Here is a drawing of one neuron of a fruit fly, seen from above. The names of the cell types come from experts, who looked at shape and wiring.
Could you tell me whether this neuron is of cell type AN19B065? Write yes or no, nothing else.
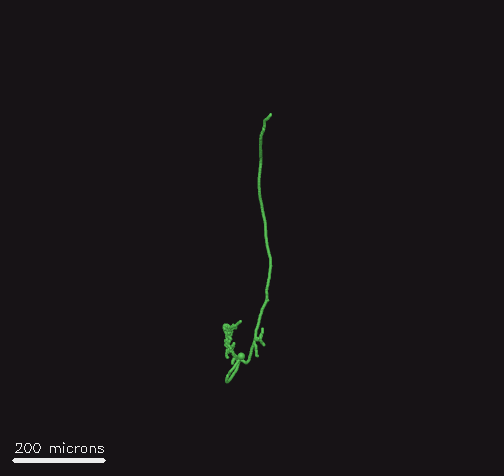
yes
